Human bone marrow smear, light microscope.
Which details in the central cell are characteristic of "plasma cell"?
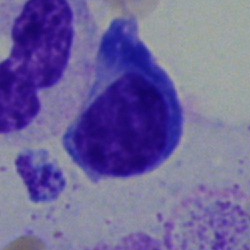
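For a plasma cell, the position of the nucleus fits: it sits toward the lower left of the cell, with most of the cytoplasm above it.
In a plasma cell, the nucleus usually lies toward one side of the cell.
The chromatin stains dark purple and appears dense, with a slightly mottled texture.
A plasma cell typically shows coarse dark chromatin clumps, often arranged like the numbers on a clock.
The cell outline is irregular and drawn out toward the top into a tapering extension. The cytoplasm is deep blue.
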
